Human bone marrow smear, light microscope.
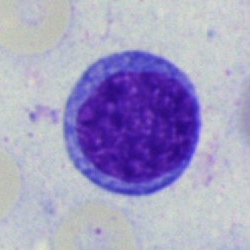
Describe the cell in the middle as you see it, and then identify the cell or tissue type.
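The nucleus fills most of the cell, its chromatin clumped into dark patches separated by lighter spaces. Around it the cytoplasm forms a thin blue rim, wider on the left side than on the right. This is a blast.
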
